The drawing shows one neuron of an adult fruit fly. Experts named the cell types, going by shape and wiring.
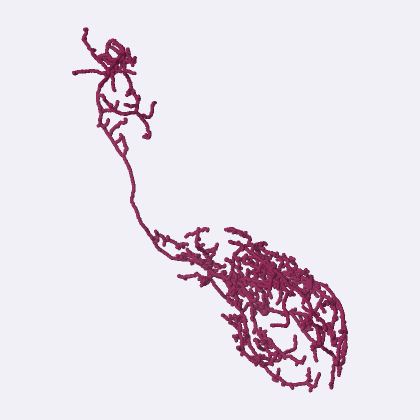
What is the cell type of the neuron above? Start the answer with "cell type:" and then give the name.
cell type: IN12A010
